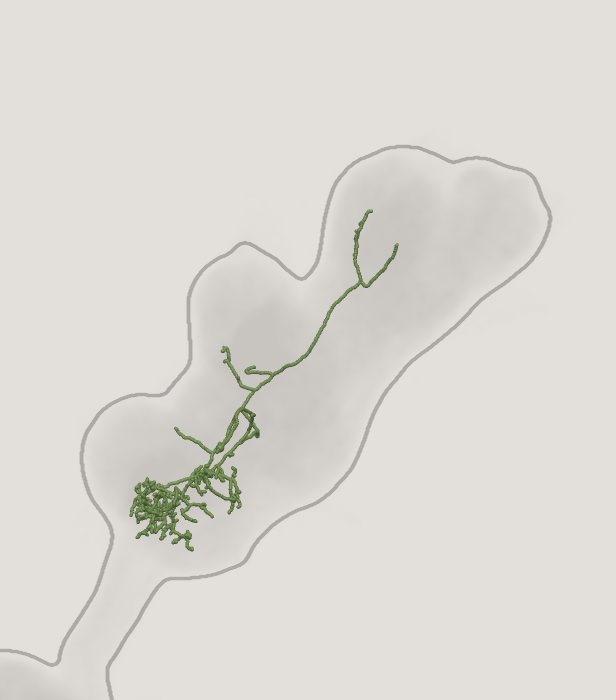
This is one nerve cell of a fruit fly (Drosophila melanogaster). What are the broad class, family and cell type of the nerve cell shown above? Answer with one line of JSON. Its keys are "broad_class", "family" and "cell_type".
{"broad_class": "nerve-cord intrinsic neuron", "family": "hemilineage 08B", "cell_type": "IN08B033"}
